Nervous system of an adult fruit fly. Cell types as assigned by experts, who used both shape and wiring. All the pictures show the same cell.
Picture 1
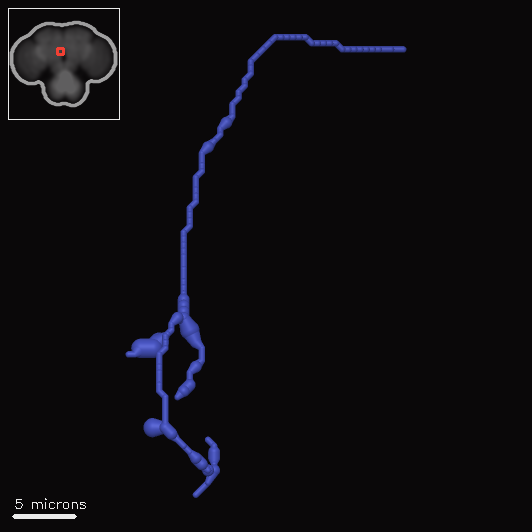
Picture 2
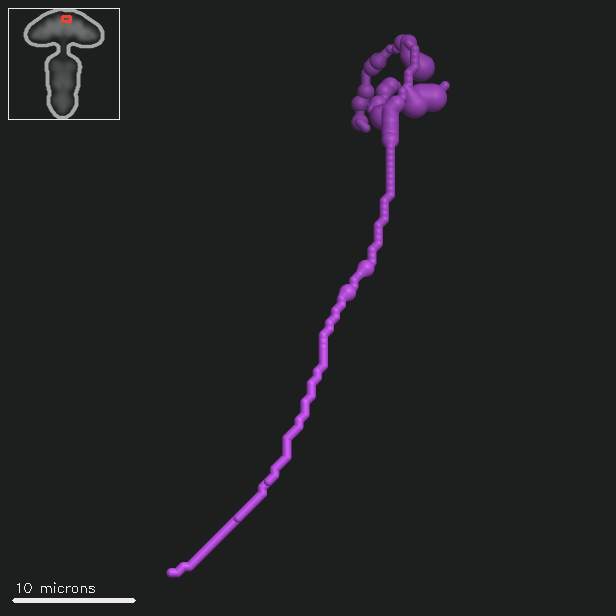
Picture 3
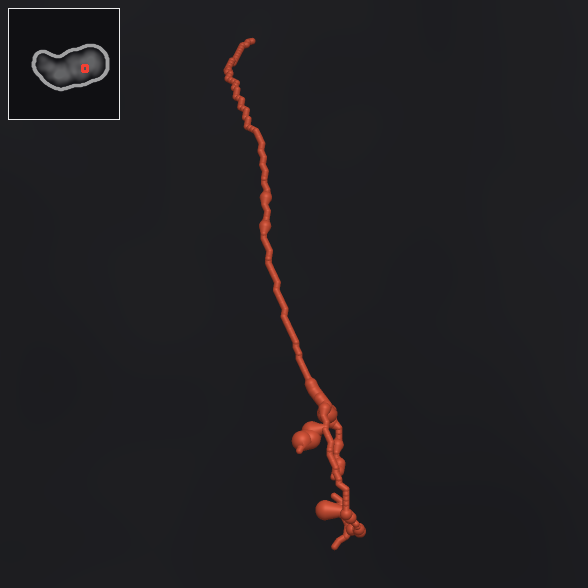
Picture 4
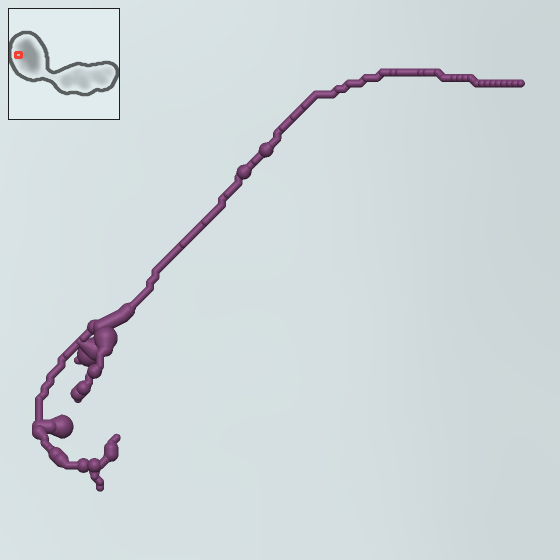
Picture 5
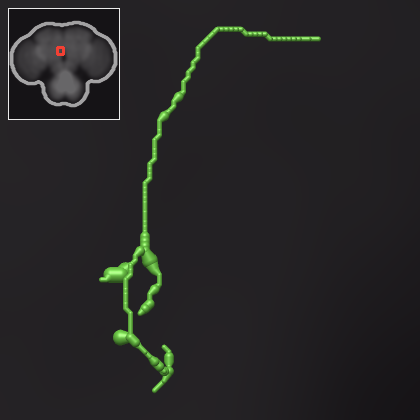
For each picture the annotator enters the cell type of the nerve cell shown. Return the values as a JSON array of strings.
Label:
["ORN_DM5"]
